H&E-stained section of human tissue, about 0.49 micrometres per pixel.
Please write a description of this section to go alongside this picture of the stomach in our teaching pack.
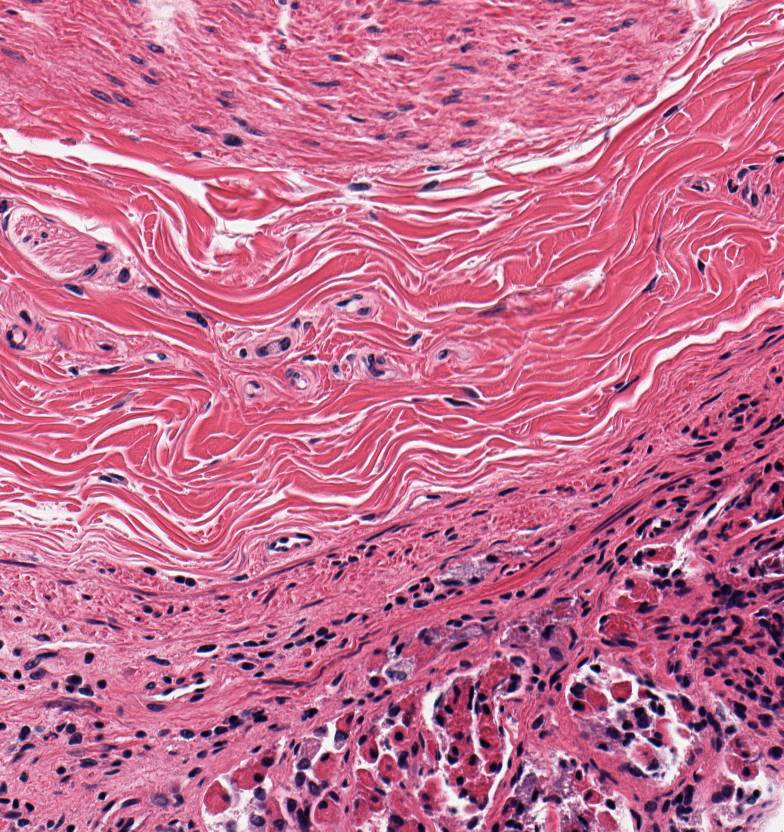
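Tissue lies in roughly horizontal bands, most cellular in the lower part. A broad middle band of thick, wavy, deeply eosinophilic collagen bundles, split by thin clear clefts, has sparse nuclei. At the top, spindle cells have elongated nuclei running left to right, parallel to the band.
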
